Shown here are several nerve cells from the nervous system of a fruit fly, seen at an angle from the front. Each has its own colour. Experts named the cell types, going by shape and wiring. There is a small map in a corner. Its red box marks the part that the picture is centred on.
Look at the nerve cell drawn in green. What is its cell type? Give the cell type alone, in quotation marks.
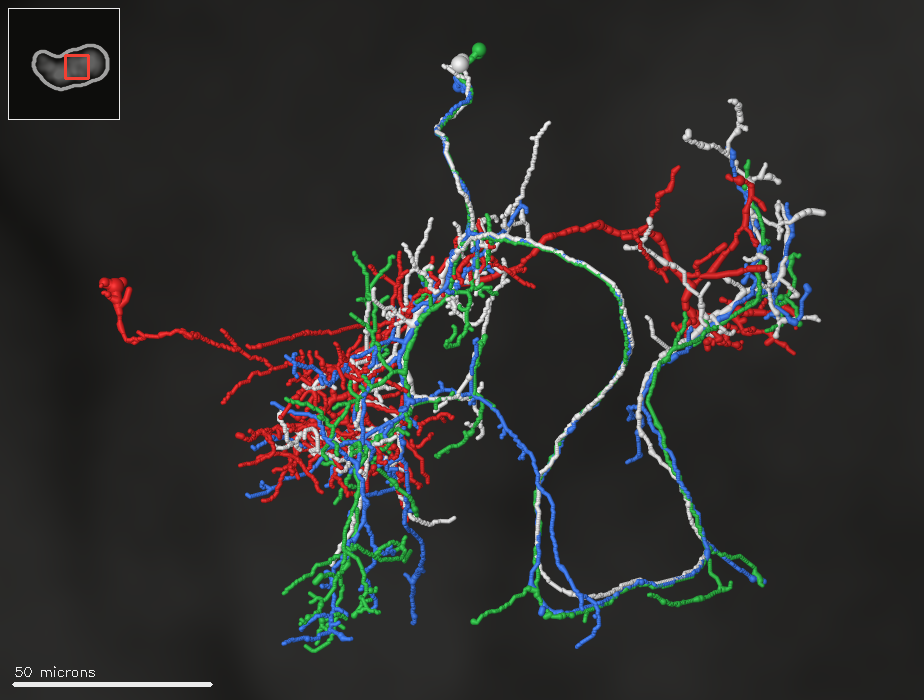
"PS224"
